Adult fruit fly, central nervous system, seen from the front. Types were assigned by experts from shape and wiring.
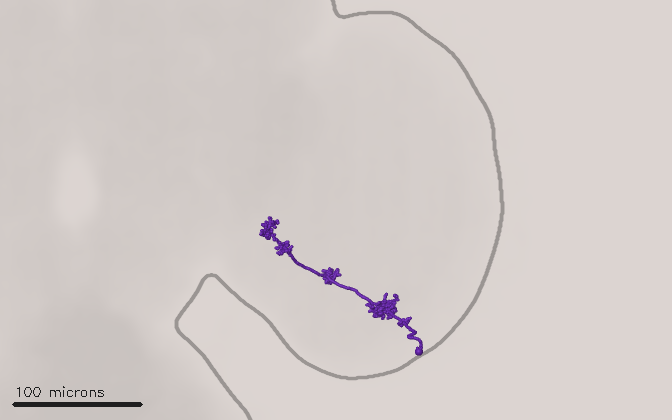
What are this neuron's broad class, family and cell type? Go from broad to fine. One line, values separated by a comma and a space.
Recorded: optic-lobe intrinsic neuron, TmY, TmY17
